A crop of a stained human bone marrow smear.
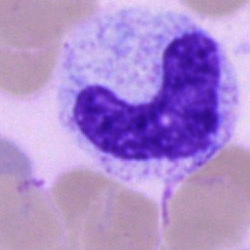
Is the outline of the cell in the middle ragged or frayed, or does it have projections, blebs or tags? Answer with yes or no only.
Yes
